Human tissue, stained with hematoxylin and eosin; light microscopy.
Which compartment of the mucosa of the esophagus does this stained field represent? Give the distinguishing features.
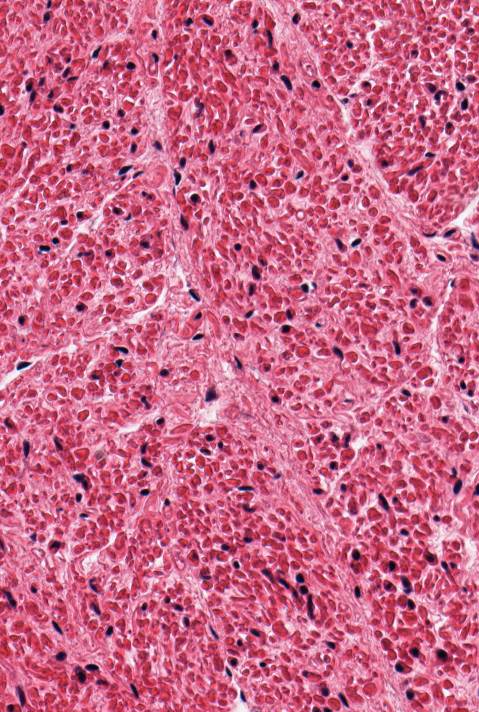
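The field shows smooth muscle. It is built of closely packed bundles of cells with deeply eosinophilic cytoplasm, divided by thin, paler pink strands that run mostly diagonally.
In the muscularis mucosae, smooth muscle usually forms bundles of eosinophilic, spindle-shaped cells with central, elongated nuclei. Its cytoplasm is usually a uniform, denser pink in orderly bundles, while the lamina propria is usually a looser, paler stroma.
Only a minority of cell profiles here show a nucleus, which is small, dark and oval to elongated. No epithelium or glands appear anywhere in the field.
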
